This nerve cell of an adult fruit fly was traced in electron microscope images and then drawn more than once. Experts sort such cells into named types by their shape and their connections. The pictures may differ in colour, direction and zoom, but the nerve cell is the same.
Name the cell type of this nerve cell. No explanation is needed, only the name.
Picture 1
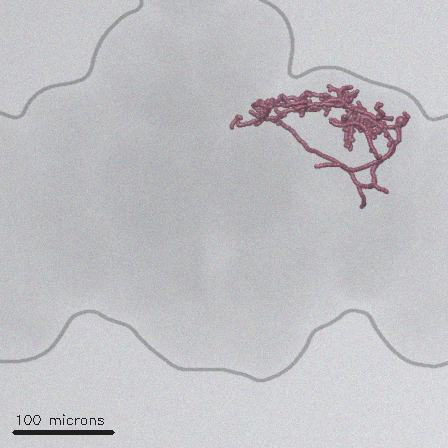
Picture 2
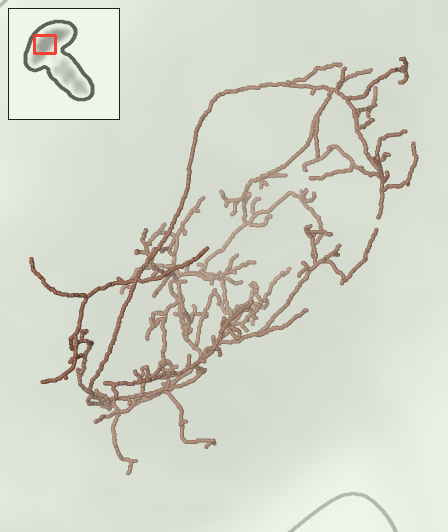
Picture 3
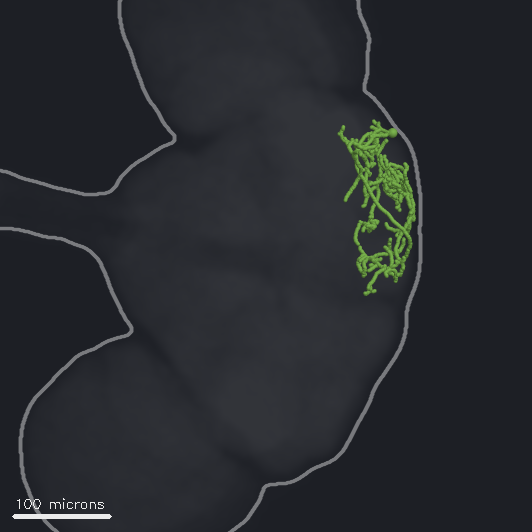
CB3357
